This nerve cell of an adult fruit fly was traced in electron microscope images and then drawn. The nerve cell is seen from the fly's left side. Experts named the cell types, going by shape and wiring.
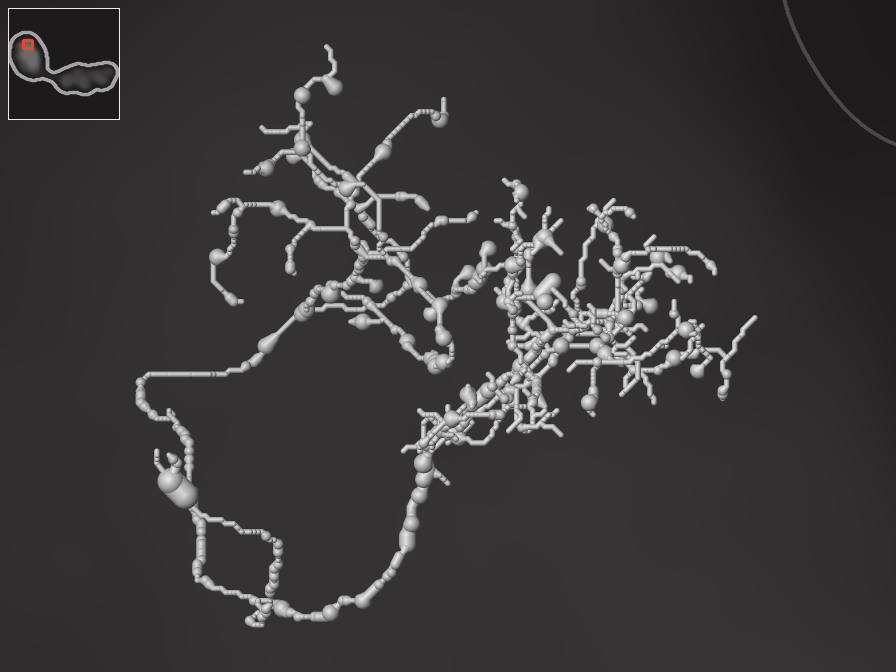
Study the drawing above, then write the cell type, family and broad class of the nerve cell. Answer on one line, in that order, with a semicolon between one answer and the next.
LHAD1f5; hemilineage SLPal2; central-brain intrinsic neuron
